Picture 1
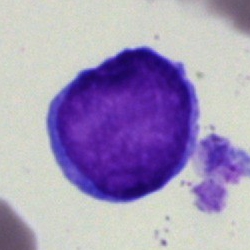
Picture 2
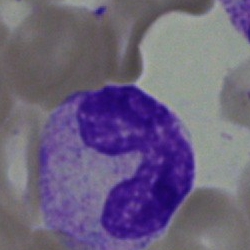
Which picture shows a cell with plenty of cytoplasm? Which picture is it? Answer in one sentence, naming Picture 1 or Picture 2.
In picture 2, abundant cytoplasm surrounds the nucleus.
